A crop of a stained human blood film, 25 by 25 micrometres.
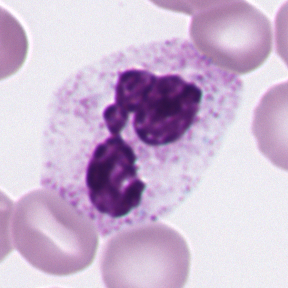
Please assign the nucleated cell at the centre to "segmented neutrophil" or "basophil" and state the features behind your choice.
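This is a segmented neutrophil. Its nucleus can be followed lobe by lobe: separate lobes are joined by thin strands, with a small lobe lying between a large upper lobe and a large lower lobe.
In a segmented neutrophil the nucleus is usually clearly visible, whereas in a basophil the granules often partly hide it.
The chromatin is dark purple and coarsely clumped, and the abundant cytoplasm is very pale pink.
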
